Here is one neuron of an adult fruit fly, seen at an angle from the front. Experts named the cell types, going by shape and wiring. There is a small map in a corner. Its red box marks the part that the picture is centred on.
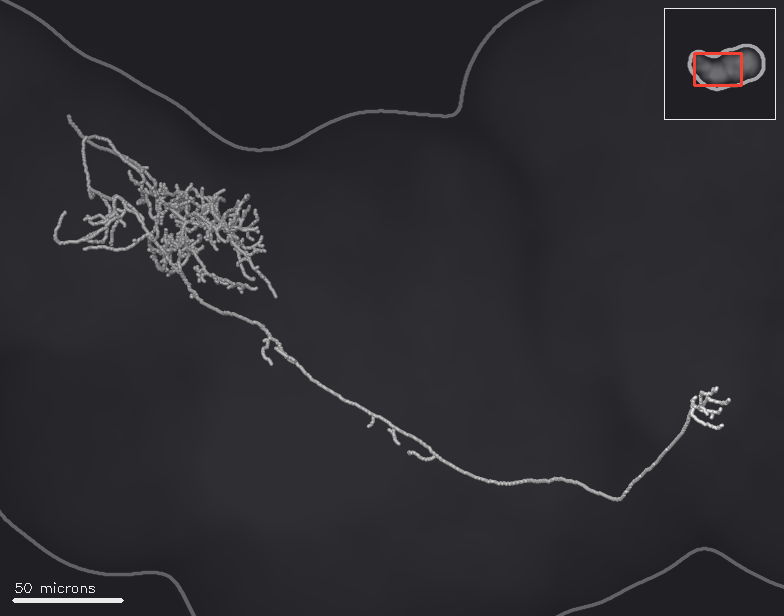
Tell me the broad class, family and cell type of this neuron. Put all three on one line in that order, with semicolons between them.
ascending neuron; hemilineage 06A; AN06A026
